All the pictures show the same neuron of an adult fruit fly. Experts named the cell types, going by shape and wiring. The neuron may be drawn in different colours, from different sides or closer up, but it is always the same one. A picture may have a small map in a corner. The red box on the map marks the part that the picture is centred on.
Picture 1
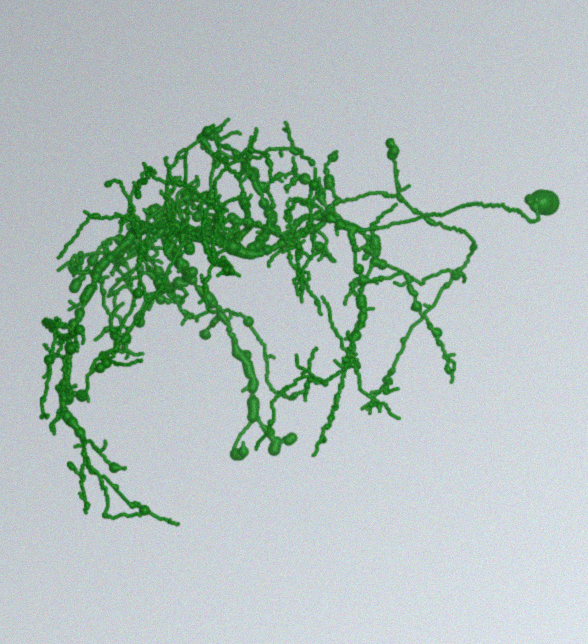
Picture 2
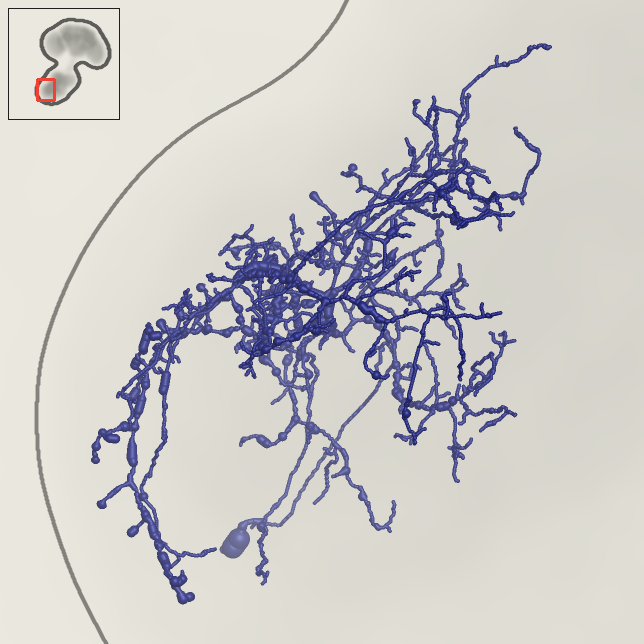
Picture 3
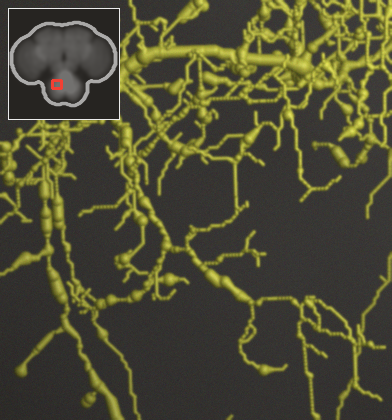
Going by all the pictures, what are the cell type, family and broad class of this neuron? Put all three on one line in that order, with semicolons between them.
IN03A037; hemilineage 03A; nerve-cord intrinsic neuron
